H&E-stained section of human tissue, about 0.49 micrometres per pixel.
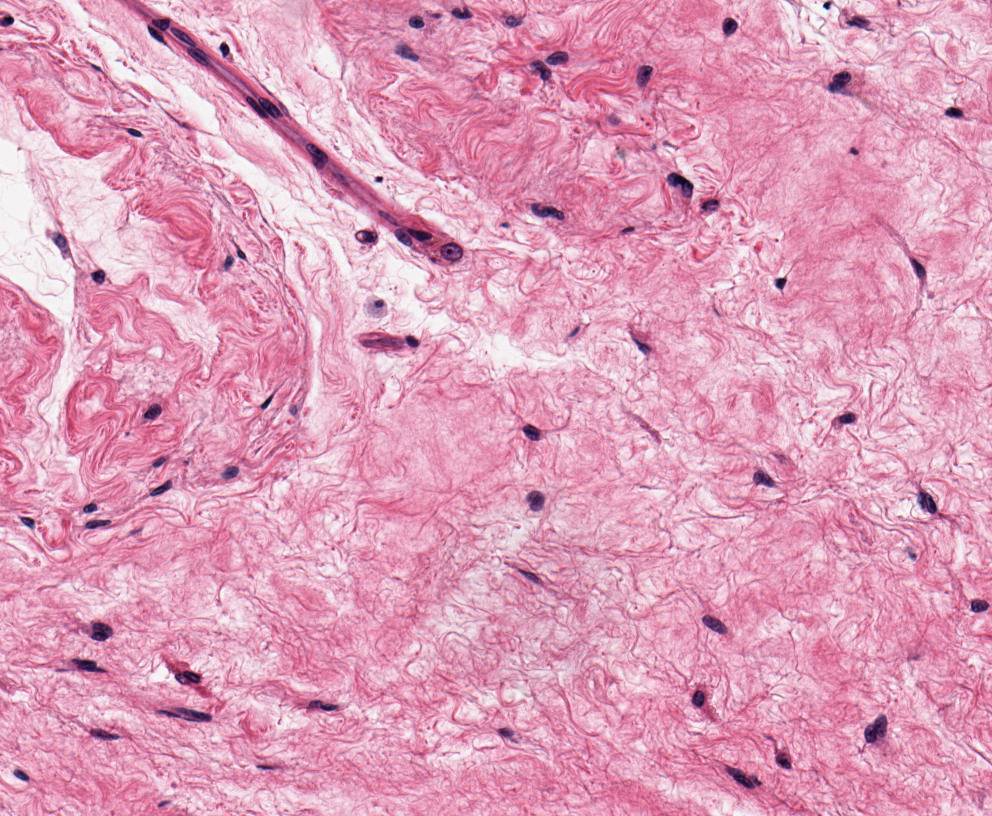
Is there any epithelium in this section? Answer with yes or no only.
No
